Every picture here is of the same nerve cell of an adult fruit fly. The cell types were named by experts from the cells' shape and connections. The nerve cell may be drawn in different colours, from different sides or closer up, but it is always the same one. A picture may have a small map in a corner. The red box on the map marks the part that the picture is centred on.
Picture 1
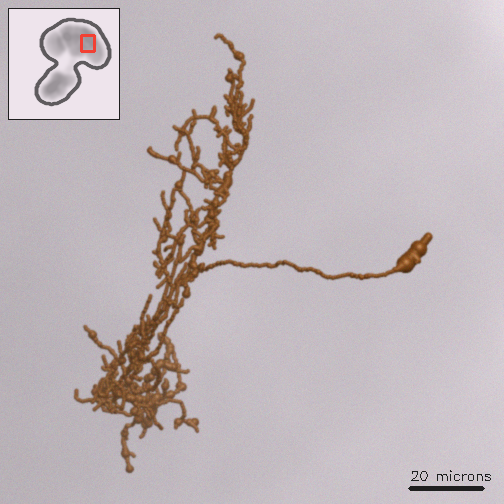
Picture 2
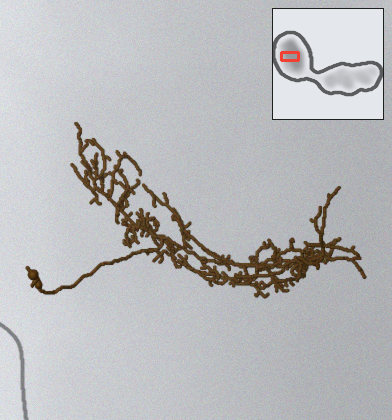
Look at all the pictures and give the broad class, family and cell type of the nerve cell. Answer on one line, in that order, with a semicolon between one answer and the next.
central-brain intrinsic neuron; hemilineage LALa1_posterior; WED017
